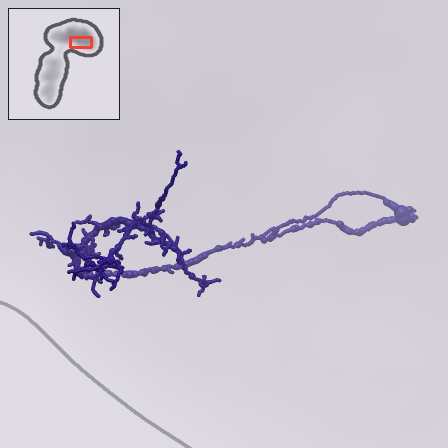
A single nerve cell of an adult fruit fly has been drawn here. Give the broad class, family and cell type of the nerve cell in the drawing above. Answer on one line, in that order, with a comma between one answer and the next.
visual centrifugal neuron, OCC, OCC02a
